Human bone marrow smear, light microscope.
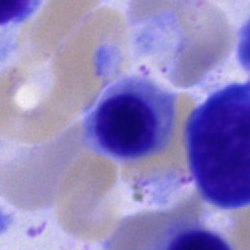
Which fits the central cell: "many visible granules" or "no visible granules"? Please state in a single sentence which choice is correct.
This cell has a cytoplasm without visible granules.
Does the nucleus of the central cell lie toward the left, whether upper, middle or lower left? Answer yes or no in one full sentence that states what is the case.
Yes, in this cell the nucleus is positioned toward the left.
